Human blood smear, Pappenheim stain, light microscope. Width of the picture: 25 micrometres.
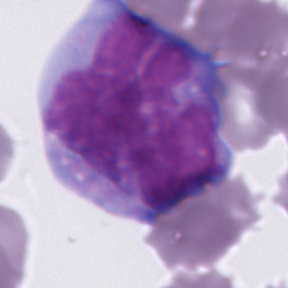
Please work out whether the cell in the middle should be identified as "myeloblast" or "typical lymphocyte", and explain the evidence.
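This is a myeloblast. What decides it is the chromatin, which is finely textured and fairly even, with no coarse dark clumps.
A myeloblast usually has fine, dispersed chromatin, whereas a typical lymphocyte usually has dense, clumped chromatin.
Apart from that, the cell outline is irregular and somewhat angular rather than round, the nucleus fills most of the cell, and the cytoplasm is pale blue.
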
